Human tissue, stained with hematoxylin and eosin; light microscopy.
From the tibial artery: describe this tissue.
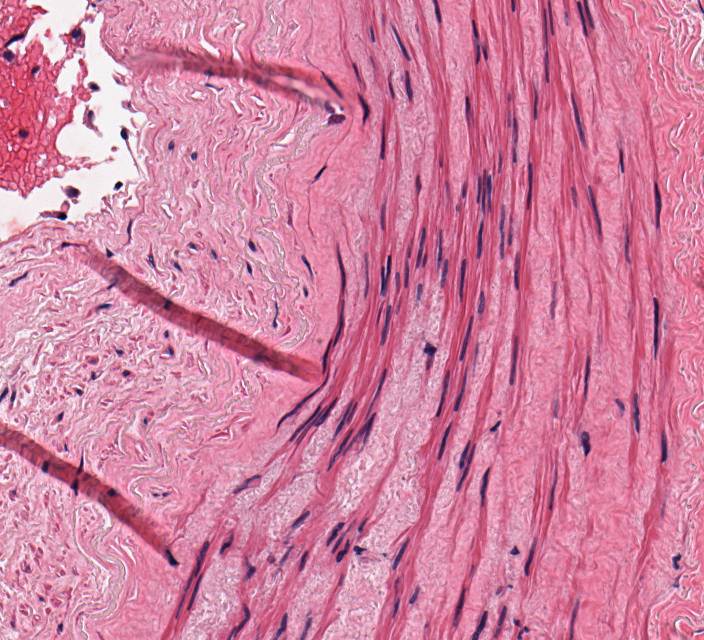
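Layered tissue: loose wavy fibrous tissue on left, compact parallel fibre bundles on right. Right half: deep pink fibre bundles, roughly top to bottom, in gentle curves. Among these bundles, scattered dark, elongated, spindle-shaped nuclei lying parallel to the fibres. Left part: pale pink, loosely arranged wavy fibrous tissue, only sparse small nuclei.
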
